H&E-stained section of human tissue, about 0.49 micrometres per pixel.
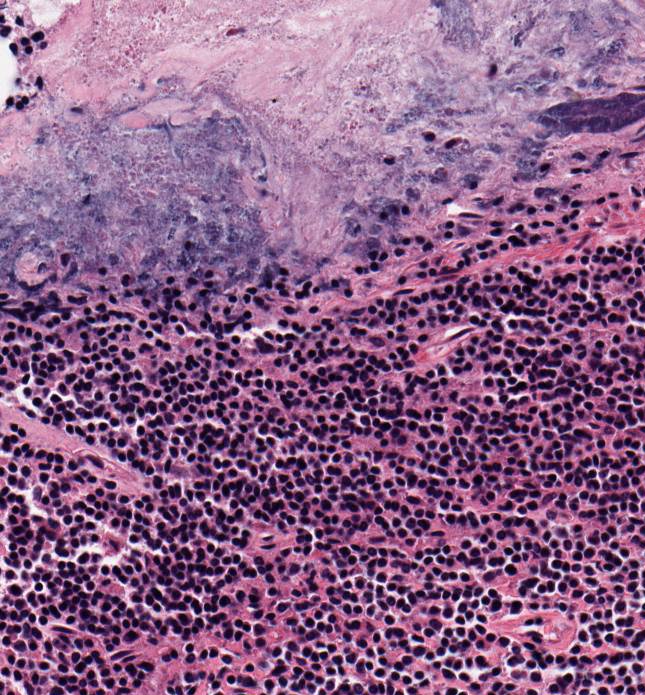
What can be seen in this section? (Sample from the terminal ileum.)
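Bluish-purple granular patches, then, sit low in the amorphous zone, just above the cells. The cell sheet itself is closely packed small round cells, nuclei dark, dense and round, most with only a scant cytoplasmic rim. Thin pink fibrous strands divide them into loose bands.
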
